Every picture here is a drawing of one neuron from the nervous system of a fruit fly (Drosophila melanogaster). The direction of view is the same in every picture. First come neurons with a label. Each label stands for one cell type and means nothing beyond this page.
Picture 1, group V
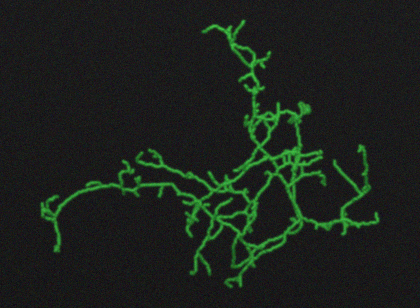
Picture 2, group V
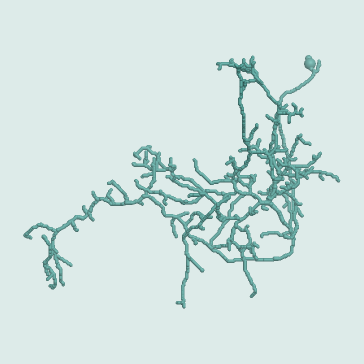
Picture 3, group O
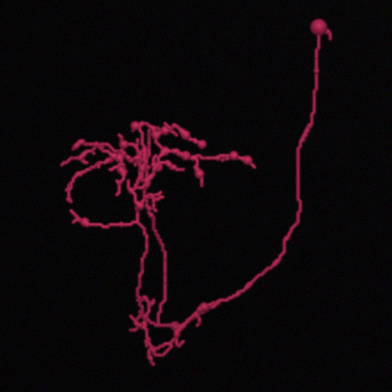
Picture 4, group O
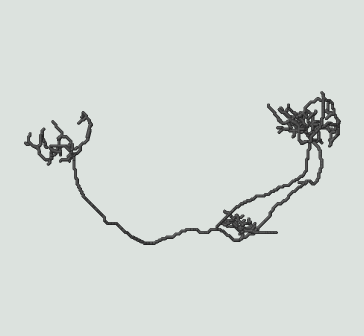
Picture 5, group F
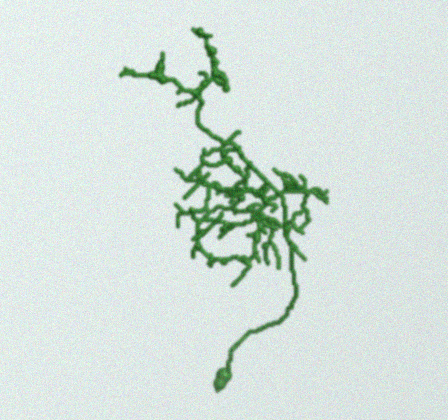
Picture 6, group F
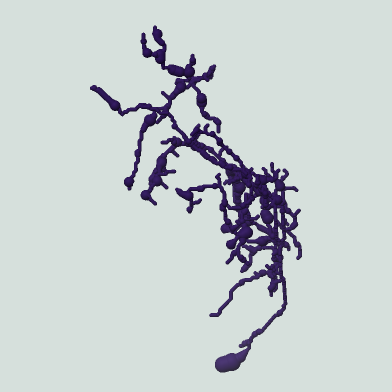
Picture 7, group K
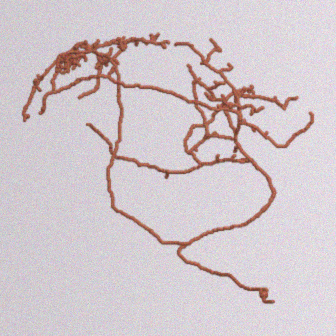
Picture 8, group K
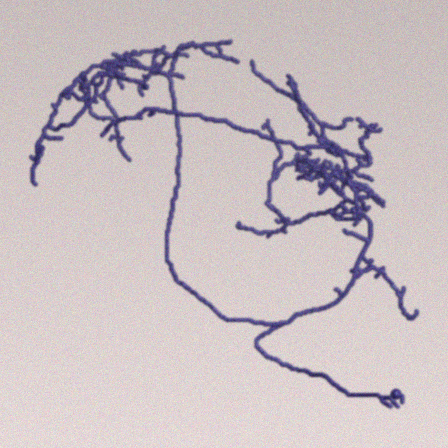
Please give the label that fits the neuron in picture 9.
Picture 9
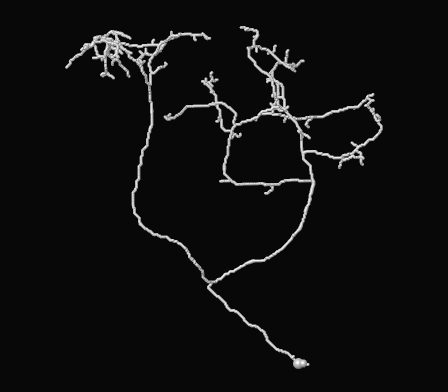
group K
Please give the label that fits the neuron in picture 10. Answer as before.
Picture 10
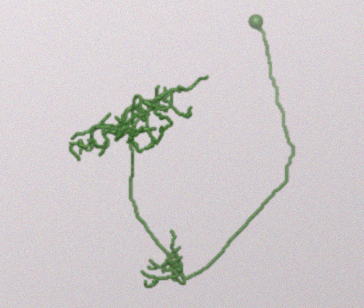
group O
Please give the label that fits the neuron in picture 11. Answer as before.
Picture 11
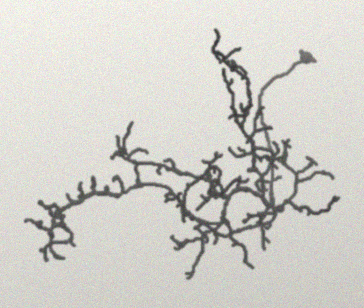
group V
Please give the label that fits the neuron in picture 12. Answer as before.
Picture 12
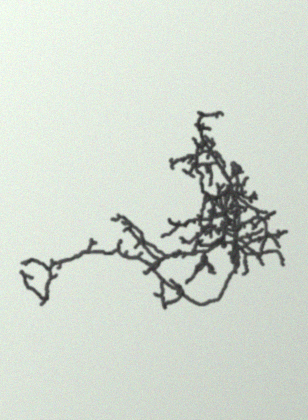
group V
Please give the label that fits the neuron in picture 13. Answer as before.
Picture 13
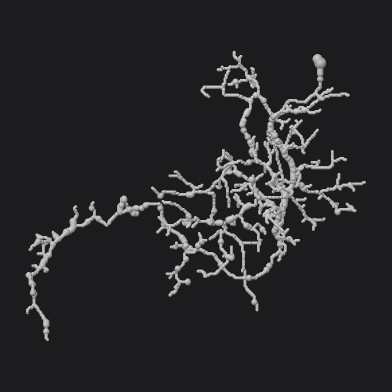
group V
